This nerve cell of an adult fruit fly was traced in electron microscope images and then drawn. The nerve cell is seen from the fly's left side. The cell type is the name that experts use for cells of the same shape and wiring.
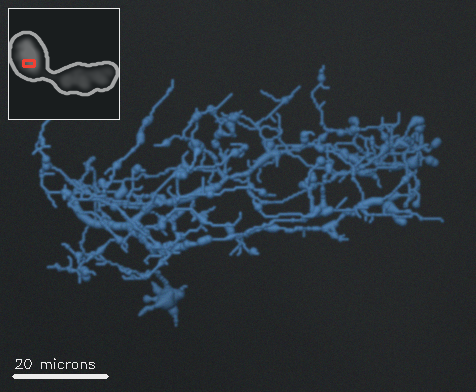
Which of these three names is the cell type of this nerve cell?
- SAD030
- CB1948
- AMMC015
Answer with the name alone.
AMMC015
